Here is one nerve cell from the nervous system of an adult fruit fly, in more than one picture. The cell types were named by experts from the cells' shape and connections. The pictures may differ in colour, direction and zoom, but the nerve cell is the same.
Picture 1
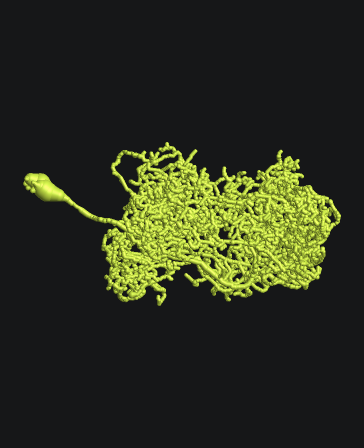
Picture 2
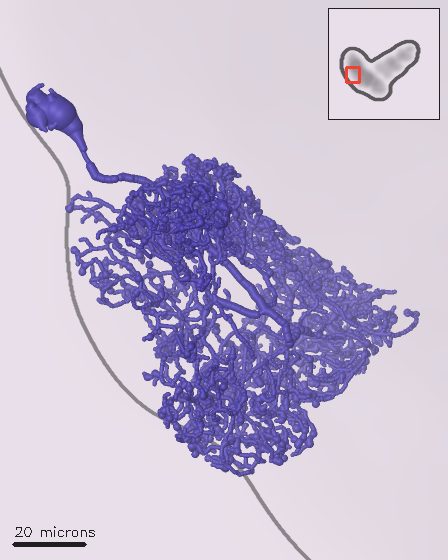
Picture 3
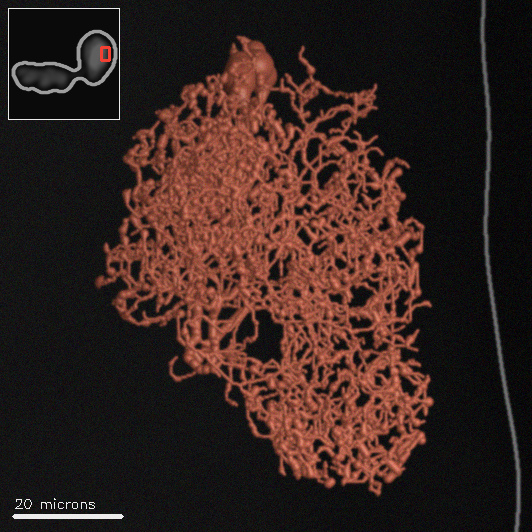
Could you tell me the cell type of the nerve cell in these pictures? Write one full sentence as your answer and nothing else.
In the scheme of cell types, this nerve cell is lLN2T_d.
